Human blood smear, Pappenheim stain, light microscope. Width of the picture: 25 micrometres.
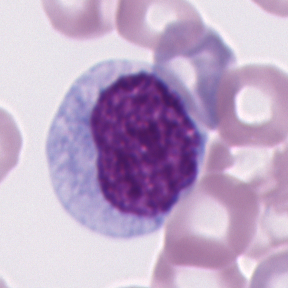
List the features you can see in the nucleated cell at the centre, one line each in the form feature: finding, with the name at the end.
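Outline: round and smooth, without surface projections
Nucleus: off-centre, toward the right side
Contour: nuclear edge slightly irregular and lumpy, not smoothly curved
Chromatin: dark purple, in small clumps with lighter gaps between
Name: monocyte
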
